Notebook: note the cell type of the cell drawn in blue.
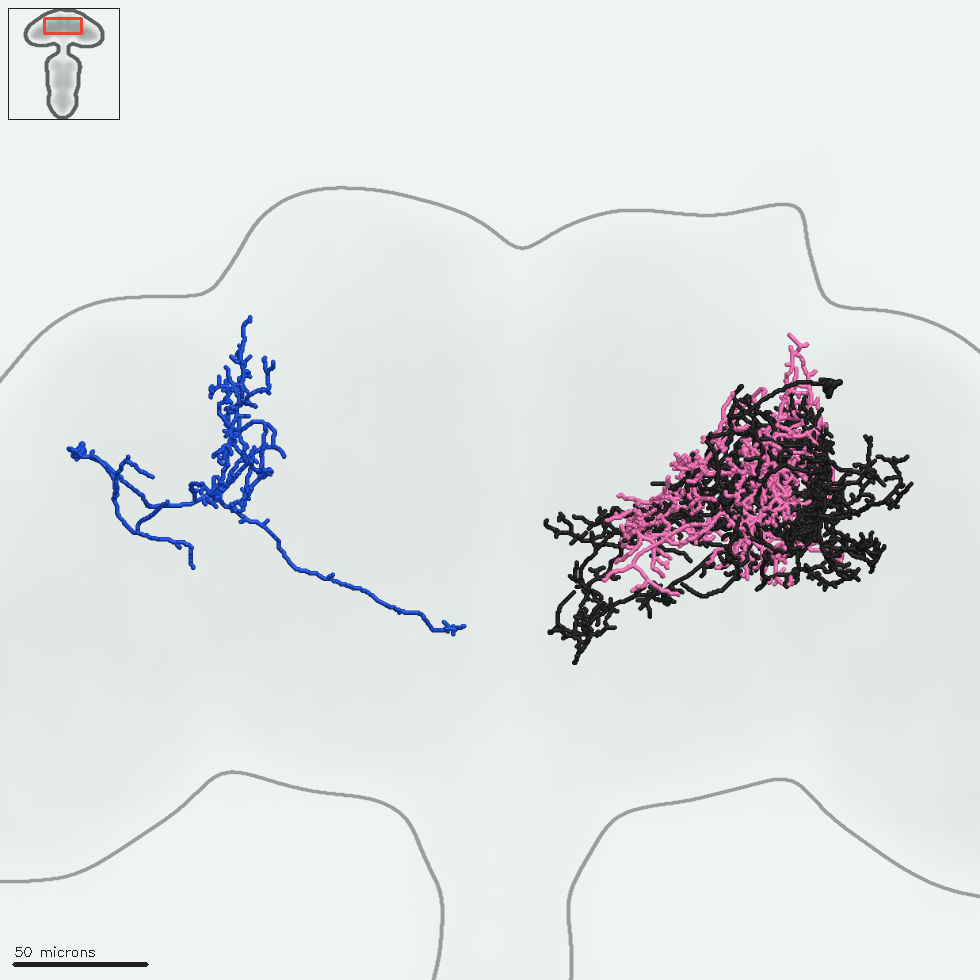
CB0956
